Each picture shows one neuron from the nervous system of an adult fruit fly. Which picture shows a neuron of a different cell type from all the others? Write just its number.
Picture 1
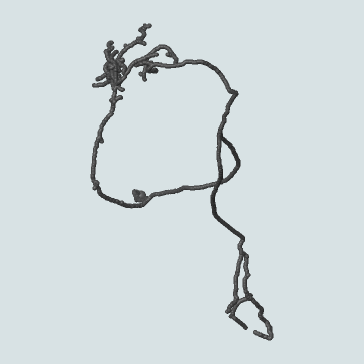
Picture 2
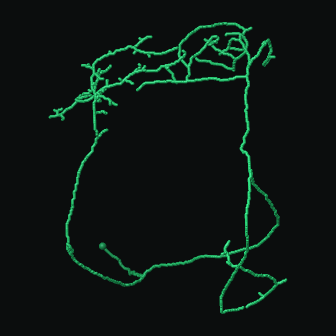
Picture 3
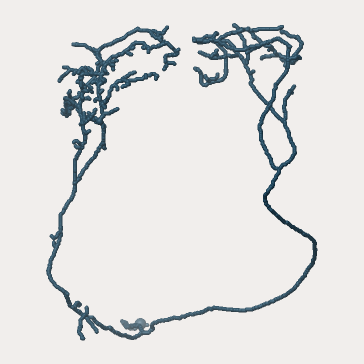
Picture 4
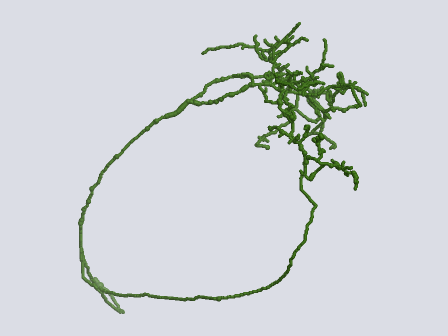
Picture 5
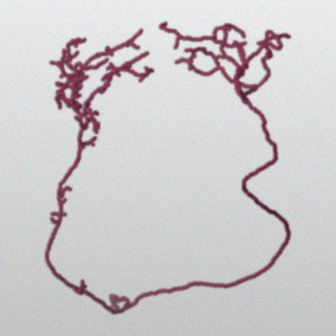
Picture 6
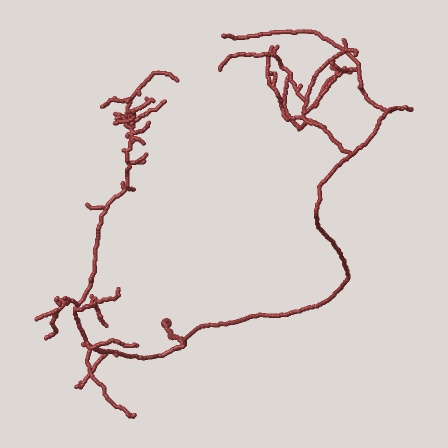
4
